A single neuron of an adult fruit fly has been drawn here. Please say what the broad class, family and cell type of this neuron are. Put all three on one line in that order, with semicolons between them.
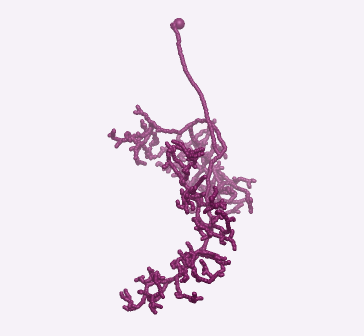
central-brain intrinsic neuron; hemilineage AOTUv4_ventral; FB4P_a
